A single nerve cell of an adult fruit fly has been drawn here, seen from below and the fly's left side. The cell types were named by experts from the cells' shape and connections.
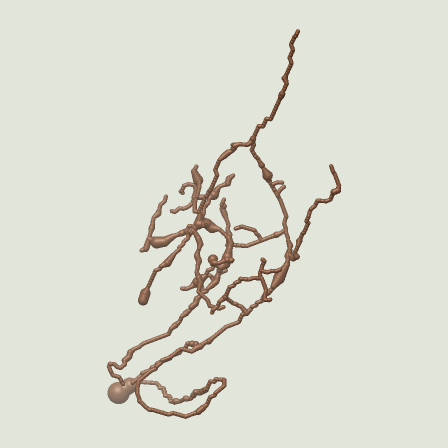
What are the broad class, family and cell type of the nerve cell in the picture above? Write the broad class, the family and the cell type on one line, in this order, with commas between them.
central-brain intrinsic neuron, hemilineage SLPpm2, CB1884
